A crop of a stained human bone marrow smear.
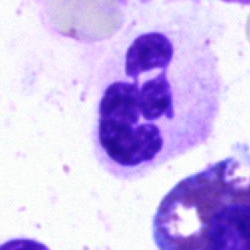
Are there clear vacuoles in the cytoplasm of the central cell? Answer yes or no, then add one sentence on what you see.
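No. No vacuoles are seen in the cytoplasm.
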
